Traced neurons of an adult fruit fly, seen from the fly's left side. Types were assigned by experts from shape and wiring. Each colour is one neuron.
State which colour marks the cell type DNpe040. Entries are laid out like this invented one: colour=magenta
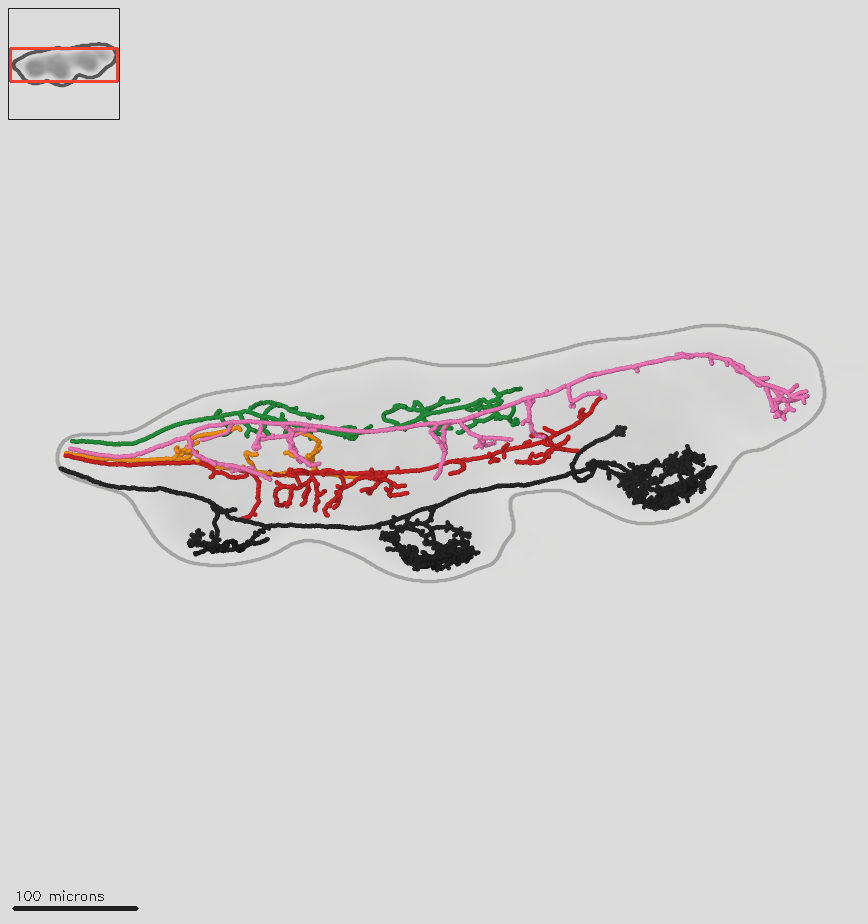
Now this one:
colour=pink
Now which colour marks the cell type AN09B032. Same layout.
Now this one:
colour=black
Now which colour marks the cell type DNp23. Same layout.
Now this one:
colour=orange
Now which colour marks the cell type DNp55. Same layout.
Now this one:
colour=red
